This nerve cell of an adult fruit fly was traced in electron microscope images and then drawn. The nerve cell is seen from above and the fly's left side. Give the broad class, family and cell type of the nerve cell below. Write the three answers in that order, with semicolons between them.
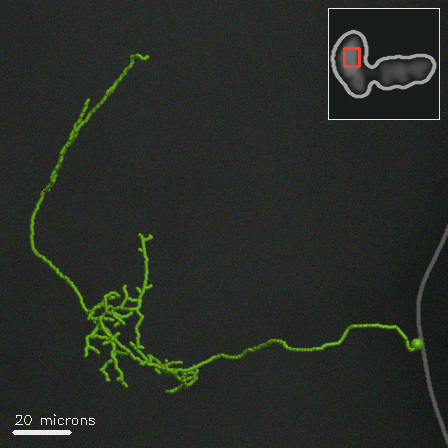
central-brain intrinsic neuron; FS; FS3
